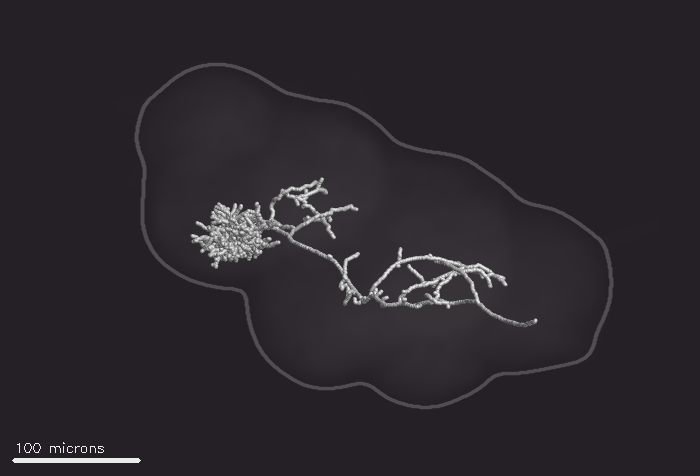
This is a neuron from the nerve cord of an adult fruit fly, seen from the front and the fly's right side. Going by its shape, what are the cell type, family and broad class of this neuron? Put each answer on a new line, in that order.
AN01B005
hemilineage 01B
ascending neuron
